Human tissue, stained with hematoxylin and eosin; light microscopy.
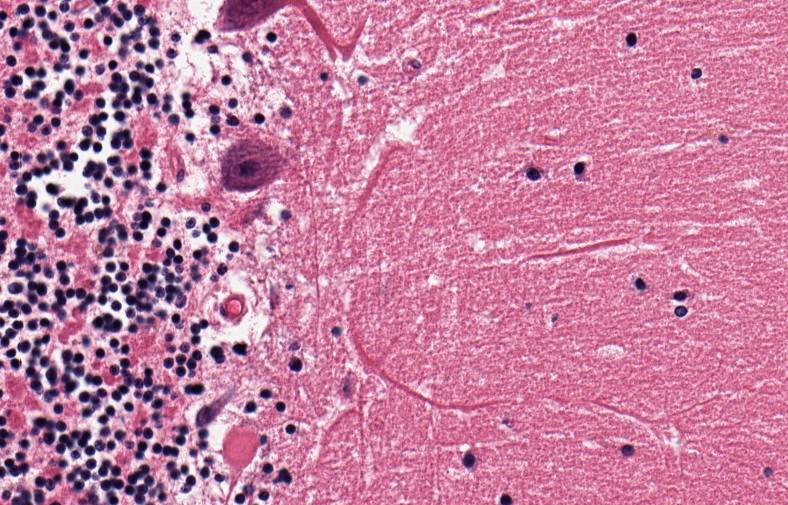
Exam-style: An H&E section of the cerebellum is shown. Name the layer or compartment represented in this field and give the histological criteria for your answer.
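Molecular layer, I think, in the pale right two-thirds. It's a finely fibrillar pink meshwork, and only scattered small dark nuclei sit in it.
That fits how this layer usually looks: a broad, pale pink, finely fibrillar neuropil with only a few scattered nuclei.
Then, along its border with the left third, large neuron cell bodies lie one by one.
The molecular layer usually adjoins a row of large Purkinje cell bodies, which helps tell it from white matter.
The left third, by contrast, is crowded with small, round, darkly stained nuclei showing almost no cytoplasm.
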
